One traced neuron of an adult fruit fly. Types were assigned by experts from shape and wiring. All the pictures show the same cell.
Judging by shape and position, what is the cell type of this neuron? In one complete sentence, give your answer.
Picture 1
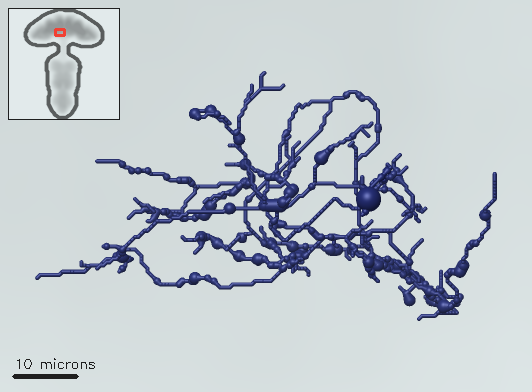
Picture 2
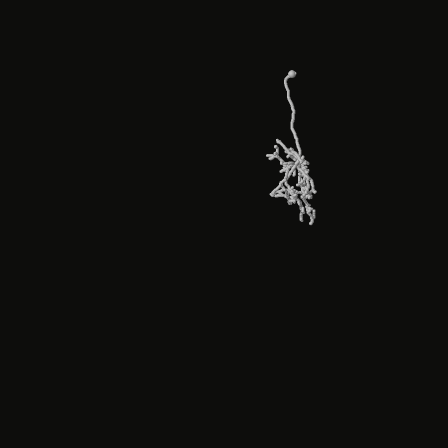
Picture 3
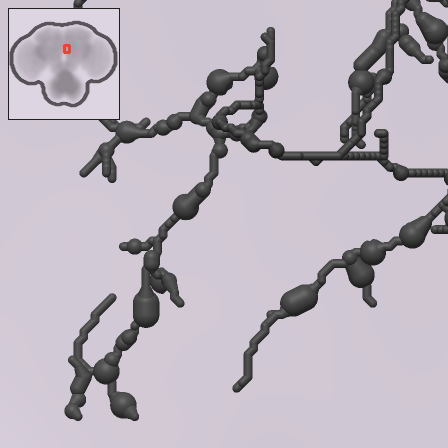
This neuron represents the cell type CB1227.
